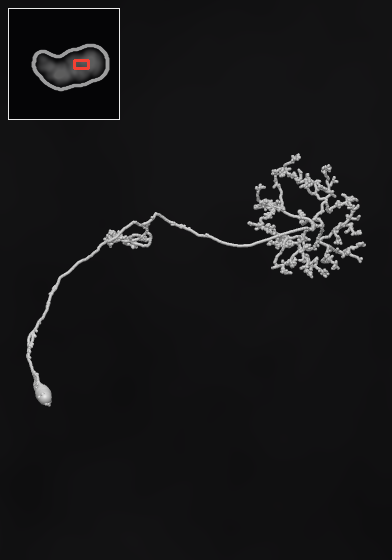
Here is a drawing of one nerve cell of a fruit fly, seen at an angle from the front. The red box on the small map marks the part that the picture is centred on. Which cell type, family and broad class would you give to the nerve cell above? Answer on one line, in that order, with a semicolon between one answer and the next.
ER3d_b; hemilineage EBa1; central-brain intrinsic neuron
